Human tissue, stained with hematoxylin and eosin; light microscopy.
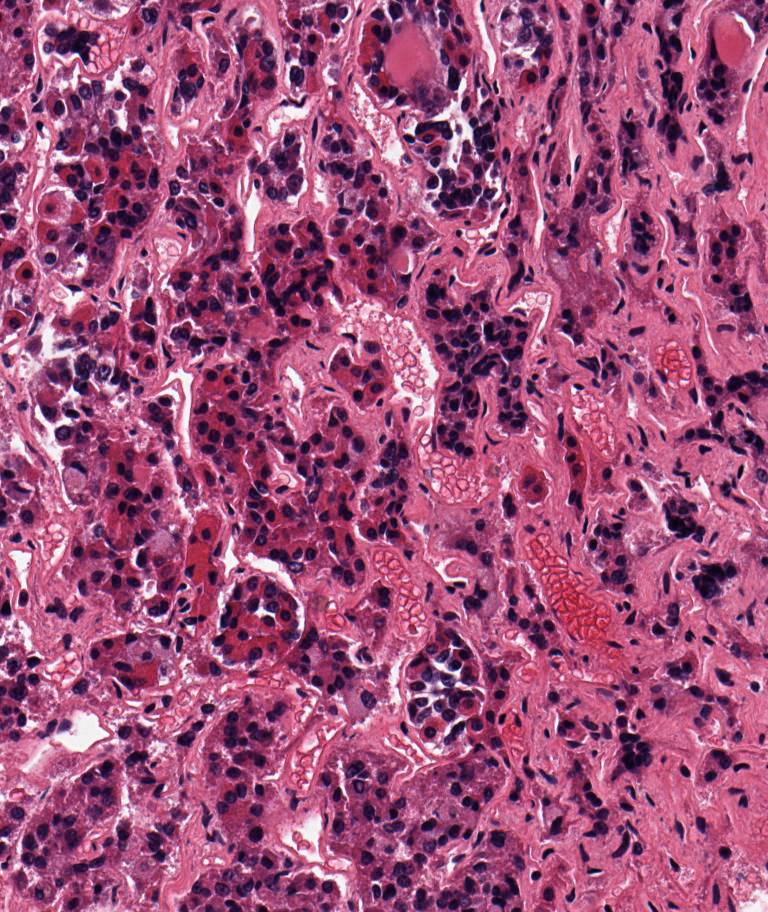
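Pituitary, H&E: closely packed cells in nests and cords fill the left and centre; the right is mostly fibrous, with scattered cells. Many cells in the left nests have intensely red eosinophilic cytoplasm, mixed, it seems, with paler purplish ones. Wavy collagen fibres with spindle-shaped nuclei run roughly top to bottom on the right.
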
